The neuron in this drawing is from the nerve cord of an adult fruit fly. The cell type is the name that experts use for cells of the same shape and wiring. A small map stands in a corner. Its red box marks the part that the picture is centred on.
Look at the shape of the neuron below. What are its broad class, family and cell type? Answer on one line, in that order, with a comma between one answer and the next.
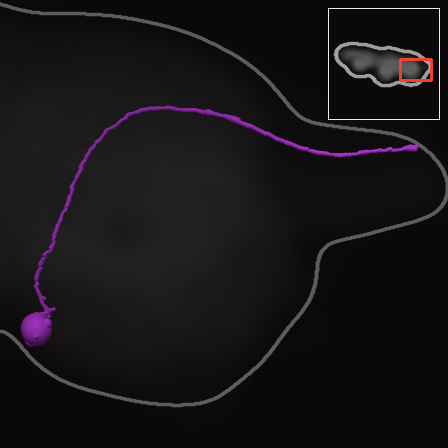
ascending neuron, hemilineage 27X, AN27X013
